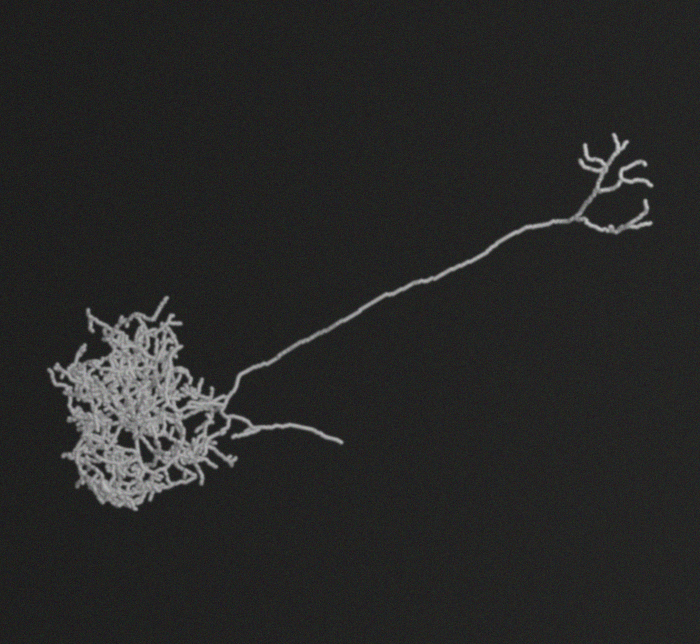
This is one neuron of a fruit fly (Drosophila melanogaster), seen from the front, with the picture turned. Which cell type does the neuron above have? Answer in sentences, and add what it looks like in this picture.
The cell type is AVLP155_a. This is a central-brain intrinsic neuron. The picture shows dozens of branch ends. In this view it is wider than it is tall.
